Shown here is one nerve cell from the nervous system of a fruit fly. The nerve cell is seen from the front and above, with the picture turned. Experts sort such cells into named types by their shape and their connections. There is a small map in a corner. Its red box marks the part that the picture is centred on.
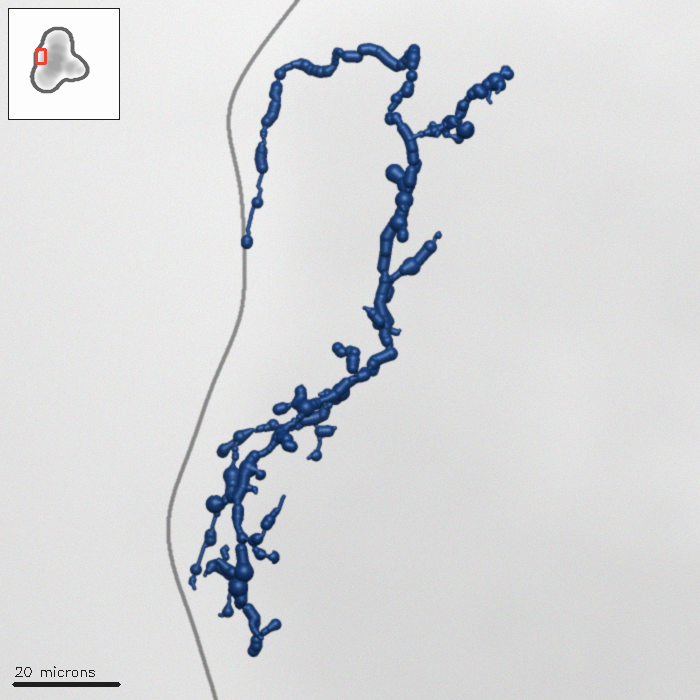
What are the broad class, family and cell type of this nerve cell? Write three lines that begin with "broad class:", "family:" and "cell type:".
broad class: sensory neuron entering the brain
family: class mechanosensory
cell type: aPhM4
